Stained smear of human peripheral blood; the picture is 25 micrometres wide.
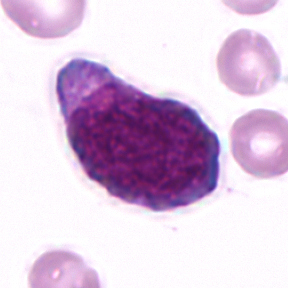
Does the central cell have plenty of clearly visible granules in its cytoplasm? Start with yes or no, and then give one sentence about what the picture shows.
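No. No distinct granules are seen in the cytoplasm.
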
